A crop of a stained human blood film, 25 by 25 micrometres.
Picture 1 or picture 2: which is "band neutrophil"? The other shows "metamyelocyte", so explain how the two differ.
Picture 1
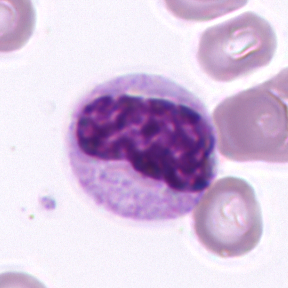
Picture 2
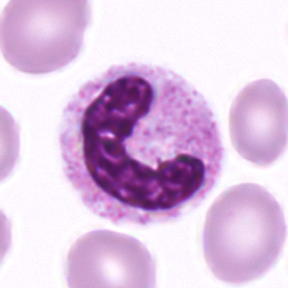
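The first picture is of a metamyelocyte; the second is of a band neutrophil. In the metamyelocyte the nucleus is elongated from side to side and carries a shallow indentation along its lower edge.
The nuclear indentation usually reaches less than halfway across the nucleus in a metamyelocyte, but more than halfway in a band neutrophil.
The nucleus of the band neutrophil forms a single continuous curved band and is not divided into lobes linked by thin strands.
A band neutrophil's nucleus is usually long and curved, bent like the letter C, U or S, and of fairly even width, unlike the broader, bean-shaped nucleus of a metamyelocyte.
The band neutrophil's chromatin is dark purple and coarsely clumped.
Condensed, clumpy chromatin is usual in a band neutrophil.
The cytoplasm is pale lilac-grey in the metamyelocyte and pale pink in the band neutrophil; fine granules appear in both, pinkish-purple and scattered in the former, pink-violet and evenly scattered in the latter. Neither nucleus shows nucleoli, and no vacuoles are seen in the band neutrophil's cytoplasm. The metamyelocyte has a round, smooth outline and measures about 13 micrometres across, its nucleus filling about 50% of the cell's area; the band neutrophil measures about 14 micrometres across.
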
